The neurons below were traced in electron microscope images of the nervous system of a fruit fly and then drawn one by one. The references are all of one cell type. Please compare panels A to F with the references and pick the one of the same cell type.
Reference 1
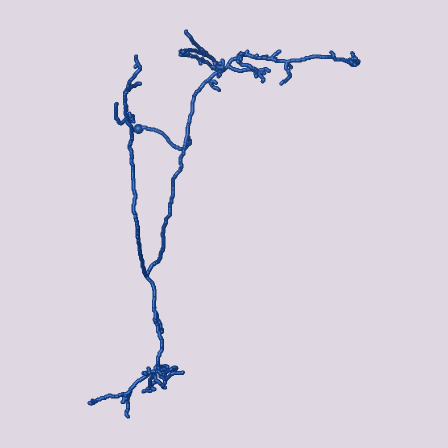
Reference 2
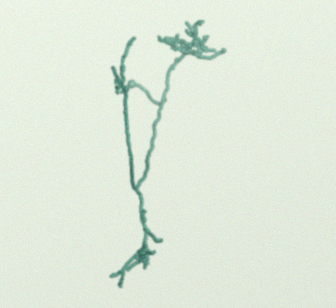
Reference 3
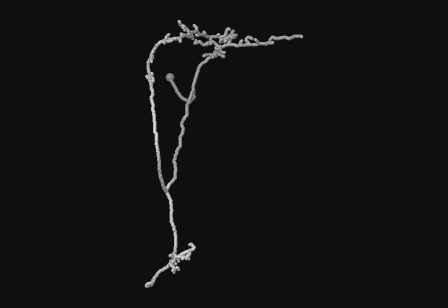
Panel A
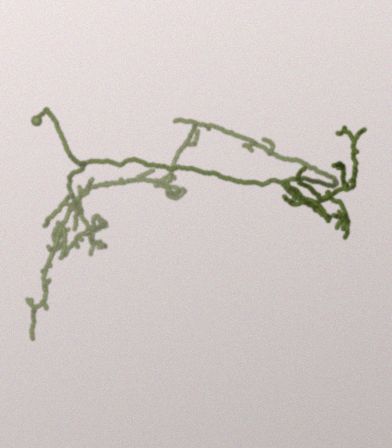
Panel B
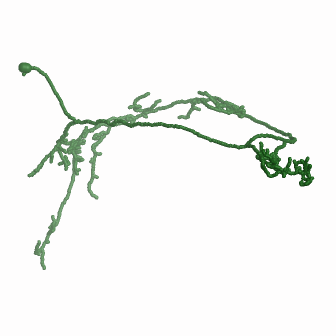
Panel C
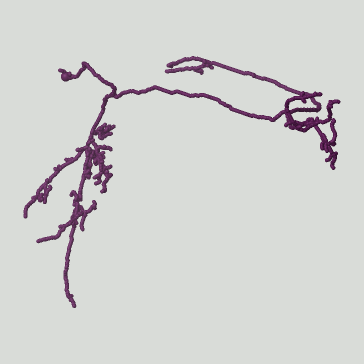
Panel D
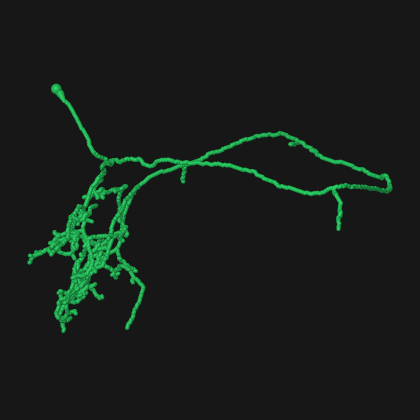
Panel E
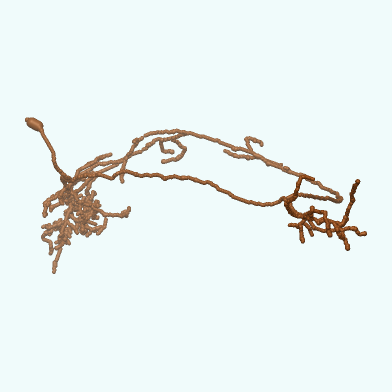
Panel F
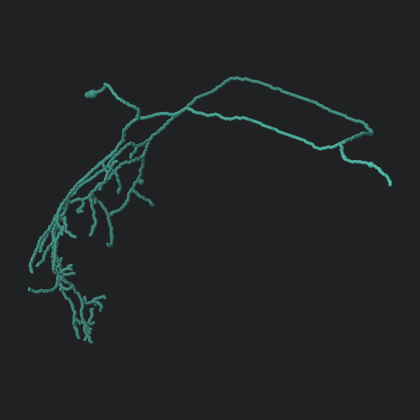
Panel A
